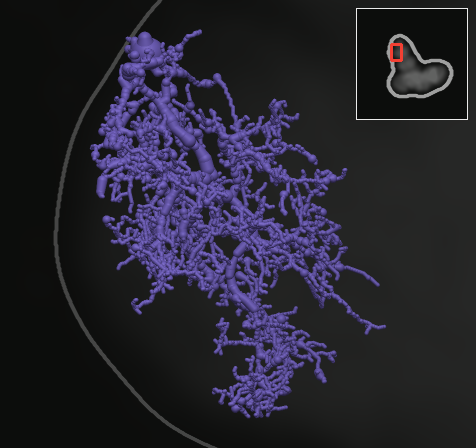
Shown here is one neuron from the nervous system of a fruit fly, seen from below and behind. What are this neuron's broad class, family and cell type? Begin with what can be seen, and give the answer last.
The picture shows more than a hundred branch ends. In this view it is taller than it is wide. This is a nerve-cord intrinsic neuron. Its family is hemilineage 19A. The cell type is IN19A016.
